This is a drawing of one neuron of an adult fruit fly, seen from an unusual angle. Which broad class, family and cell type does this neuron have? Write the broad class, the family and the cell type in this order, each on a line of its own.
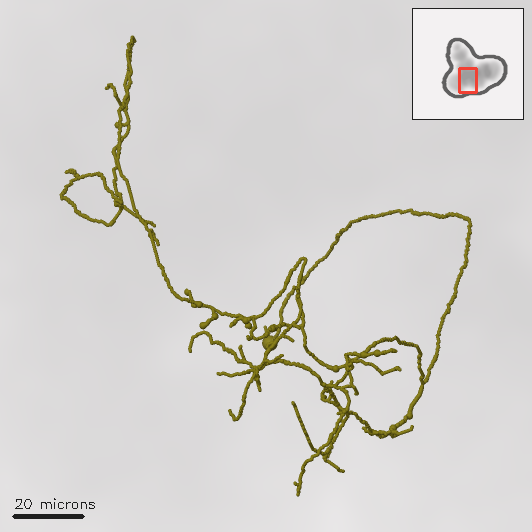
central-brain intrinsic neuron
hemilineage WEDd1
CB1849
